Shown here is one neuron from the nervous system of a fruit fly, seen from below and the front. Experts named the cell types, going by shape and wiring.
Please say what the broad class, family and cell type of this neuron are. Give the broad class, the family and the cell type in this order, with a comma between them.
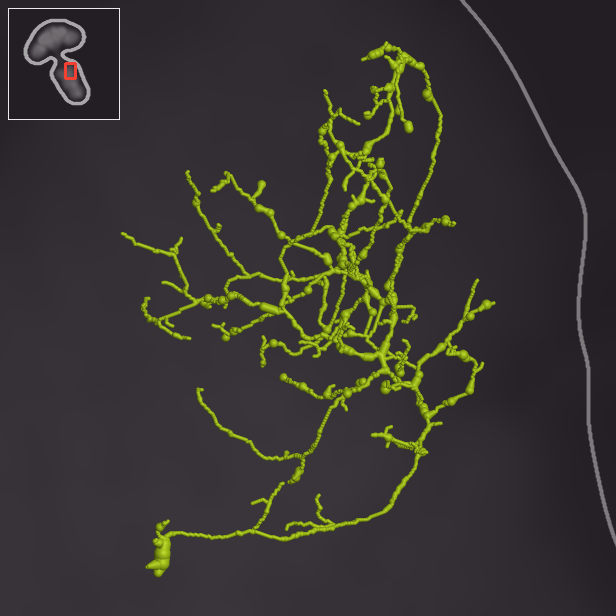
nerve-cord intrinsic neuron, hemilineage 04B, IN04B070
